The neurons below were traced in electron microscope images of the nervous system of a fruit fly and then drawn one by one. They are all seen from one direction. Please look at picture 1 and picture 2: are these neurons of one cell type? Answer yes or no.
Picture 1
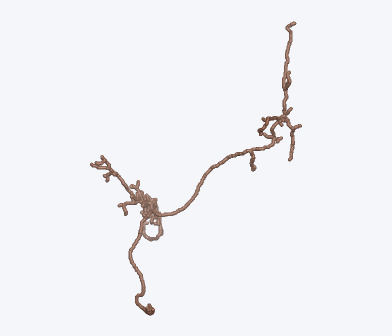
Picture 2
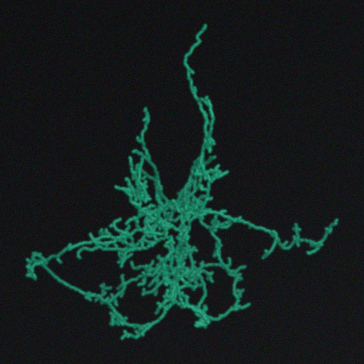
no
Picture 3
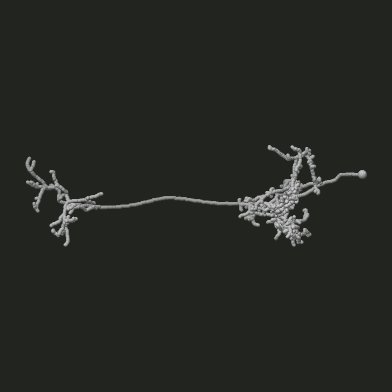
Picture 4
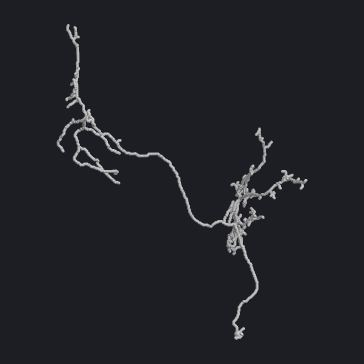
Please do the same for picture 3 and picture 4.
no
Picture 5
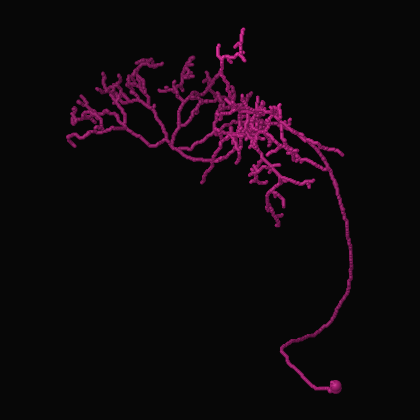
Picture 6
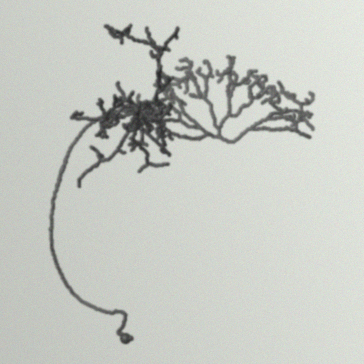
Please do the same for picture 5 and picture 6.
yes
